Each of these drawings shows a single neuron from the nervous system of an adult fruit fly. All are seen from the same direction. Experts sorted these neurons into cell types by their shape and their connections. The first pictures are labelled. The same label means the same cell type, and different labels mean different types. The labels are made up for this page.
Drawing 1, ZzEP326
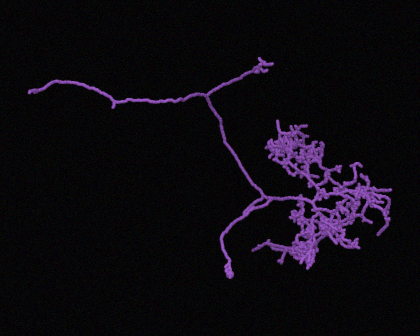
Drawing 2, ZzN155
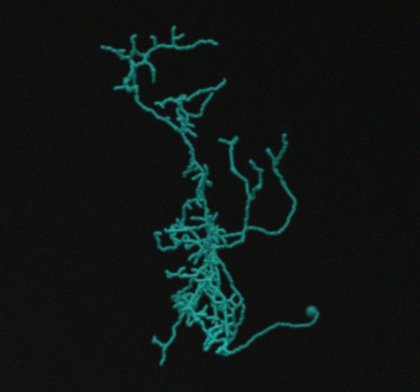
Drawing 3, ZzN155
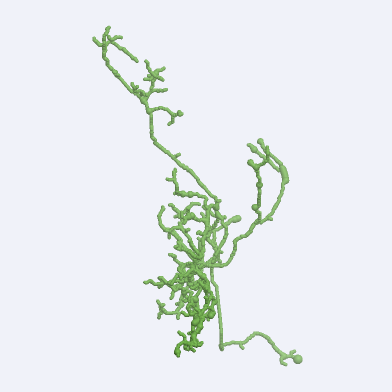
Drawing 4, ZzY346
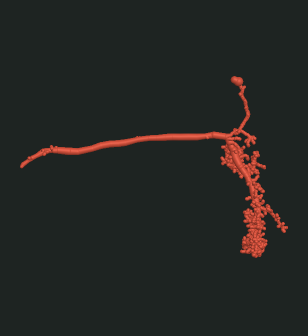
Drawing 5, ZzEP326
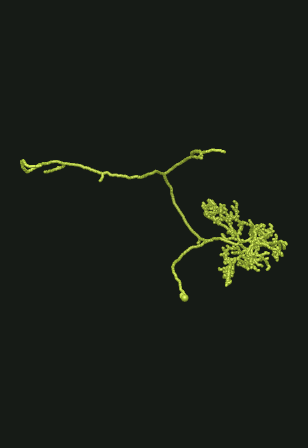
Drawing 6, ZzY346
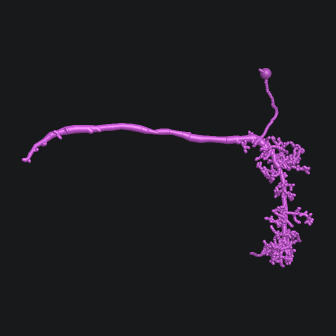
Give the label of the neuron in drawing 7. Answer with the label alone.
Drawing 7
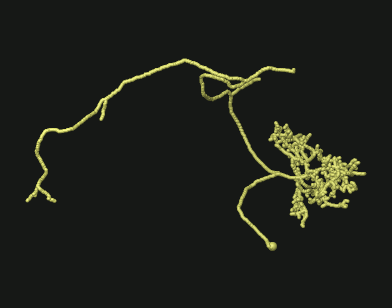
ZzEP326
